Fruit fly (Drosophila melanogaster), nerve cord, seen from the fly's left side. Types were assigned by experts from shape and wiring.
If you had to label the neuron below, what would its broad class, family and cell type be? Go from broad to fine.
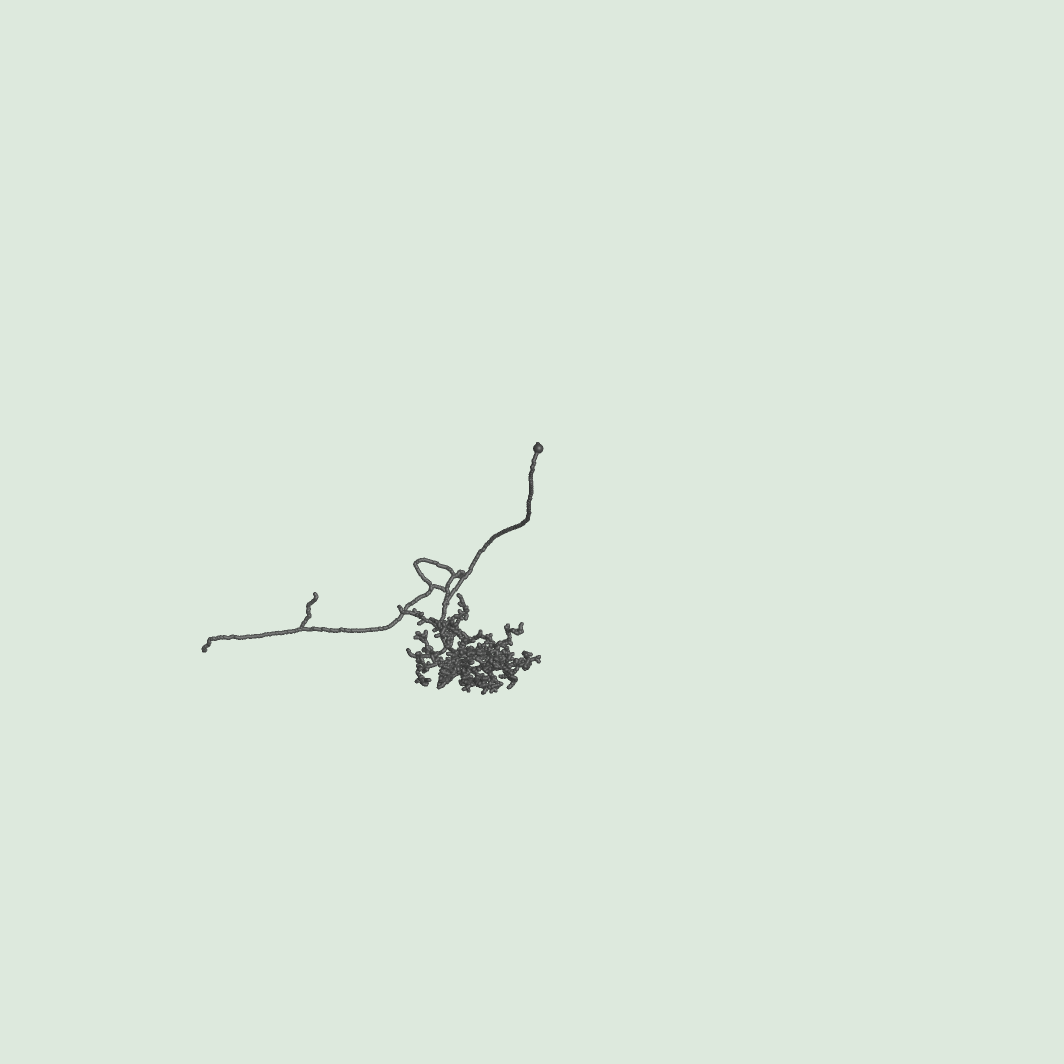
nerve-cord intrinsic neuron; hemilineage 23B; IN23B057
